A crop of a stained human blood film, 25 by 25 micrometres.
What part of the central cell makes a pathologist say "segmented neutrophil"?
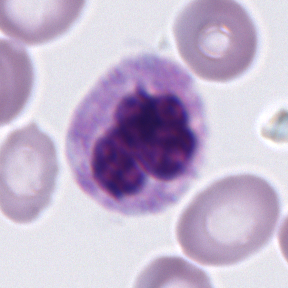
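This is a segmented neutrophil. The cell measures about 14 by 12 micrometres.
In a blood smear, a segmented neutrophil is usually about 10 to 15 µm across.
Both measurements fall within that range. Fine lilac granules are scattered through the cytoplasm.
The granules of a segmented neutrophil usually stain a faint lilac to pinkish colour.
The granules seen here agree with that.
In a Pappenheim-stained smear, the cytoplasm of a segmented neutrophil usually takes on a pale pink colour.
The cytoplasm here is pale lilac-pink, in keeping with that. The cell outline is roughly round and smooth, and the chromatin is dark purple and coarsely clumped. The nucleus is about 10 by 8 micrometres and fills about 50% of the cell's area.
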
